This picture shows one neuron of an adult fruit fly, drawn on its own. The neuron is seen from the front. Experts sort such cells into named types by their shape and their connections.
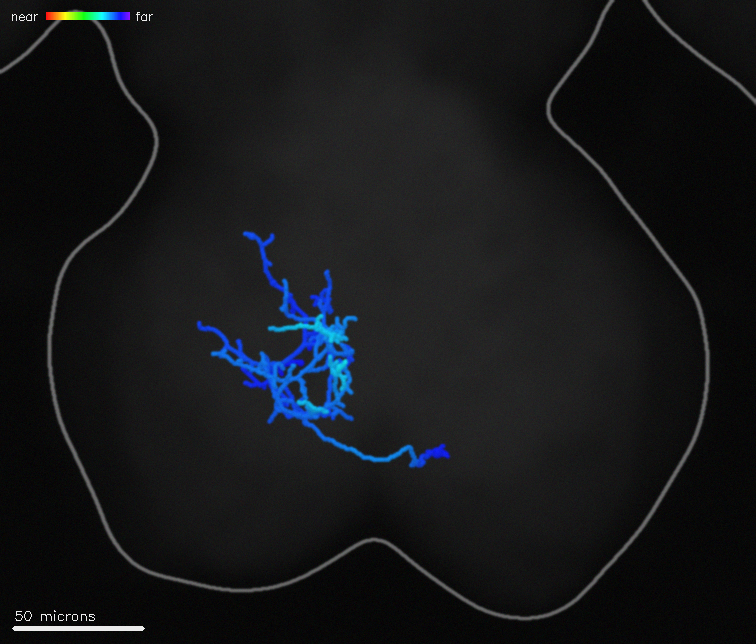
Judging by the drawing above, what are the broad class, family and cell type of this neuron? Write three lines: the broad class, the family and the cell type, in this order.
nerve-cord intrinsic neuron
hemilineage 13B
IN13B046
